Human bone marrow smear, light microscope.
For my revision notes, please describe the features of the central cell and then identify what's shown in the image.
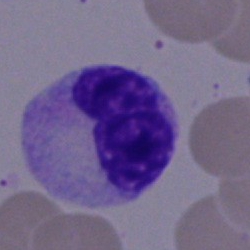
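Abundant cytoplasm fills the left part of this round, smooth-outlined cell, while the nucleus sits toward the right side. The cytoplasm shows only a fine, faint dusty texture, without coarse granules. This is a metamyelocyte.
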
